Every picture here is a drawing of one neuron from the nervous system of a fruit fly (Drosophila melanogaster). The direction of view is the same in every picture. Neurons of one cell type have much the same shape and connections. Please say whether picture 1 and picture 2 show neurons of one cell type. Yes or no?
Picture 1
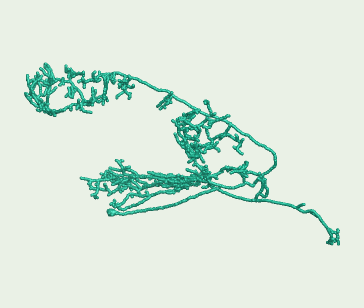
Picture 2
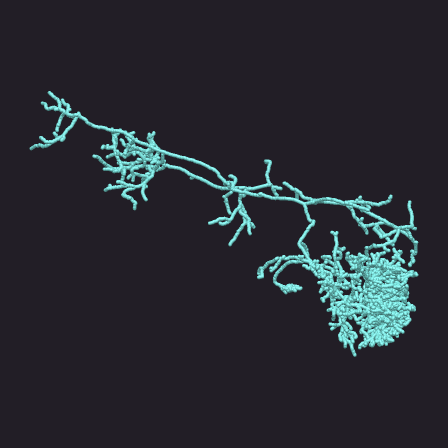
no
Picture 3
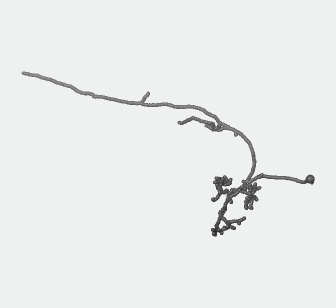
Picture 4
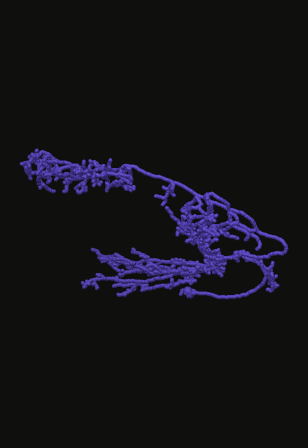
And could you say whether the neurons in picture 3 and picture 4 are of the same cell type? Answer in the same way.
no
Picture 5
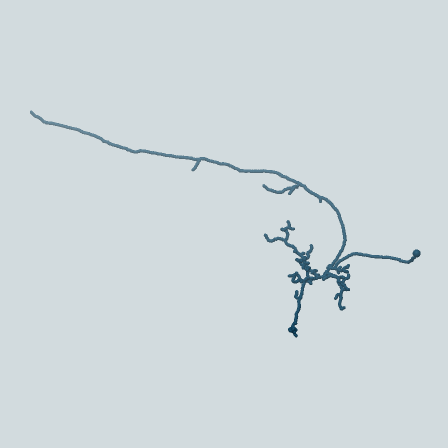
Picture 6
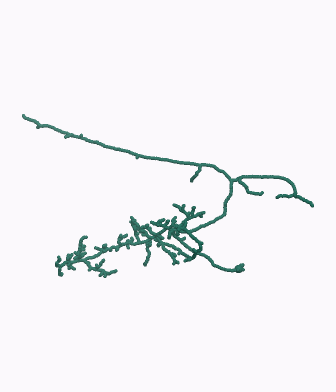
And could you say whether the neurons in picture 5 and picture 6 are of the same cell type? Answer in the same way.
yes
